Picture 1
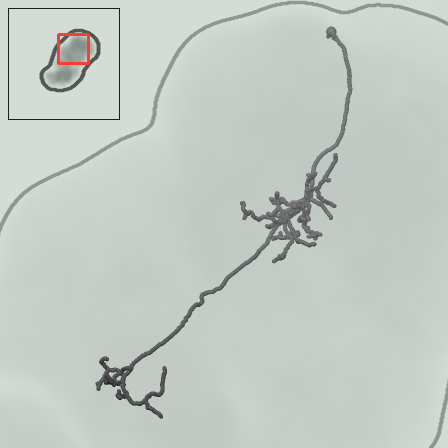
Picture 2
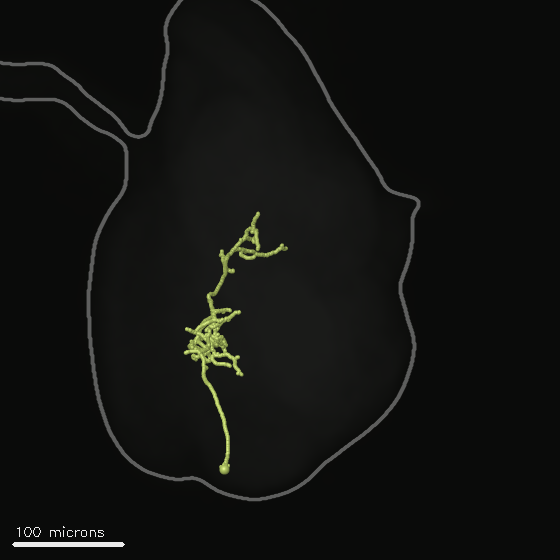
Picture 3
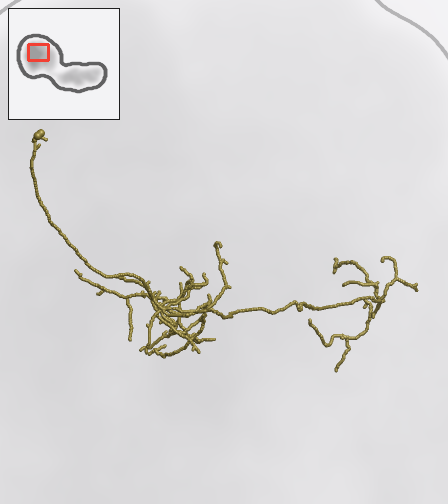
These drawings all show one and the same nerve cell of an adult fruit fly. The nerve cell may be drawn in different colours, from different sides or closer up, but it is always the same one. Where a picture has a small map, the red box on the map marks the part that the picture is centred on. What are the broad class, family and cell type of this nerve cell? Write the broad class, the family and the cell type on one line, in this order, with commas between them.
central-brain intrinsic neuron, hemilineage LHl4_posterior, PLP109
